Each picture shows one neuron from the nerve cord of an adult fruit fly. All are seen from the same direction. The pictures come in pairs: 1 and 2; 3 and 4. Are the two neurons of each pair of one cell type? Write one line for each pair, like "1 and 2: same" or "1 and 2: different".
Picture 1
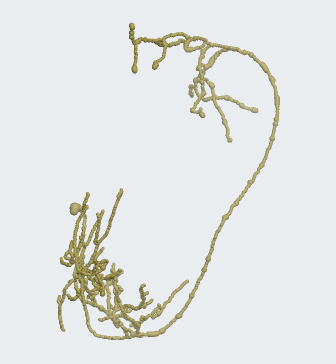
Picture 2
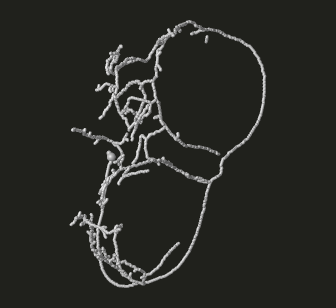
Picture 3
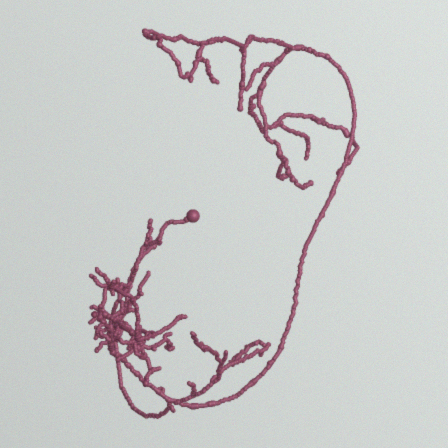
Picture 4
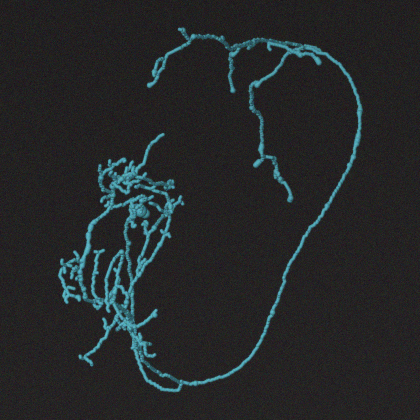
1 and 2: different
3 and 4: different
